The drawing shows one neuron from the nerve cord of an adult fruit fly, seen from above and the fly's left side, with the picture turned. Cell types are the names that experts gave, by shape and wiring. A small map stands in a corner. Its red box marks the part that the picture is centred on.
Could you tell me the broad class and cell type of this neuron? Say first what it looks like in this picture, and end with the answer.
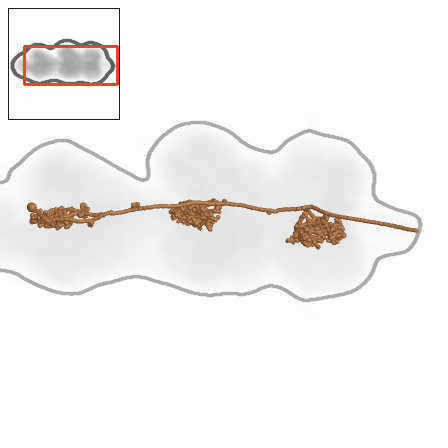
In this view it is more than twice as wide as it is tall. This is an ascending neuron. It is of cell type ANXXX075.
